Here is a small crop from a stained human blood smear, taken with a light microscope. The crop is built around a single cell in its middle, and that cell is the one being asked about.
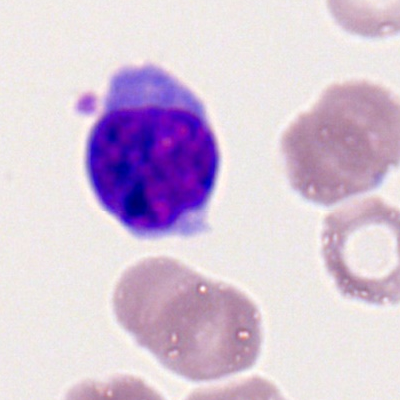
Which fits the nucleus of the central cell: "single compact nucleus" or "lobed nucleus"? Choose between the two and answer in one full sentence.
The nucleus is one round, oval or kidney-shaped compact mass, not lobed or folded.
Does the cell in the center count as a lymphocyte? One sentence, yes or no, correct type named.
Yes, the identity of the central cell is that of a lymphocyte.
